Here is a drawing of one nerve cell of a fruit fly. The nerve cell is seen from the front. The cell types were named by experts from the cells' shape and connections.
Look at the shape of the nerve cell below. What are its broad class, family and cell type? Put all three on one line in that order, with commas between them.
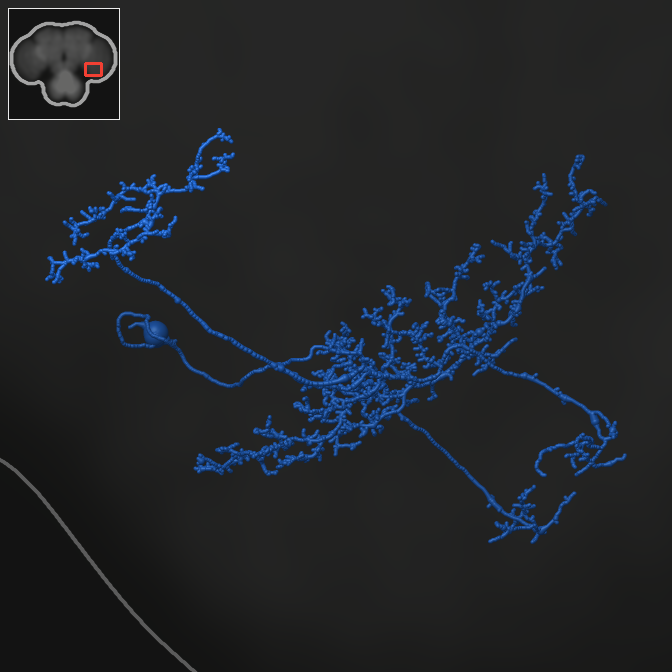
optic-lobe intrinsic neuron, Y, Y13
